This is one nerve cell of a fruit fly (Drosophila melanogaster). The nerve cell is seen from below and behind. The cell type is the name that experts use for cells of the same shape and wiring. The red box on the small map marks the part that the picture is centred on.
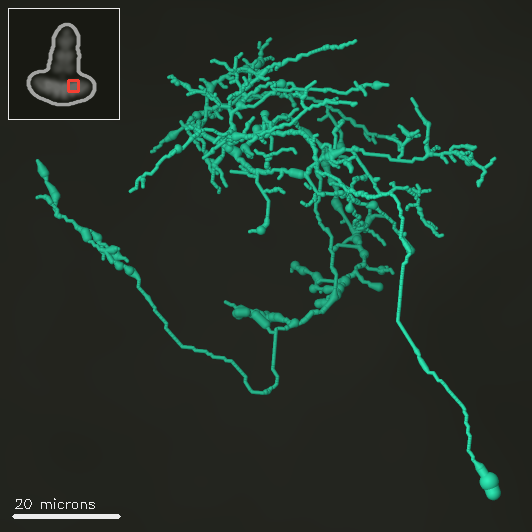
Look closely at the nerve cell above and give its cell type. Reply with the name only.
LHAV3g2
